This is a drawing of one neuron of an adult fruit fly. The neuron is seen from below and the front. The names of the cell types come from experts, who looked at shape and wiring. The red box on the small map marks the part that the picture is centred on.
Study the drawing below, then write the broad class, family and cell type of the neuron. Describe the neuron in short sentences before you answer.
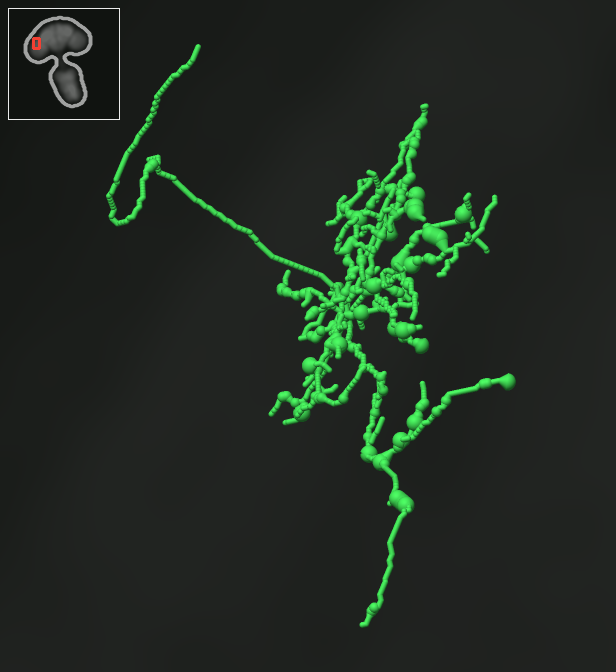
It lies in the brain. No cell body is drawn. Dozens of branch ends can be seen. It is an optic-lobe intrinsic neuron. Its family is Cm. Its cell type is Cm6.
